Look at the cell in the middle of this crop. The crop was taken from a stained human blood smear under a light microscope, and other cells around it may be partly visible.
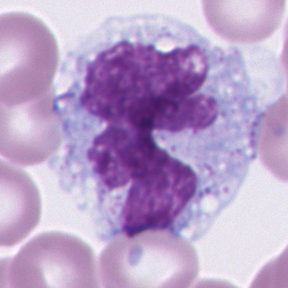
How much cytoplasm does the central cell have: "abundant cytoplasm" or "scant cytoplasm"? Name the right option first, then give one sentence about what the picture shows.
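Abundant cytoplasm. The cytoplasm is abundant around the nucleus.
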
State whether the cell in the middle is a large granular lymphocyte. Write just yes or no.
no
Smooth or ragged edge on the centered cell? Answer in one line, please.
The cell margin is rough and uneven, either ragged or drawn into projections.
